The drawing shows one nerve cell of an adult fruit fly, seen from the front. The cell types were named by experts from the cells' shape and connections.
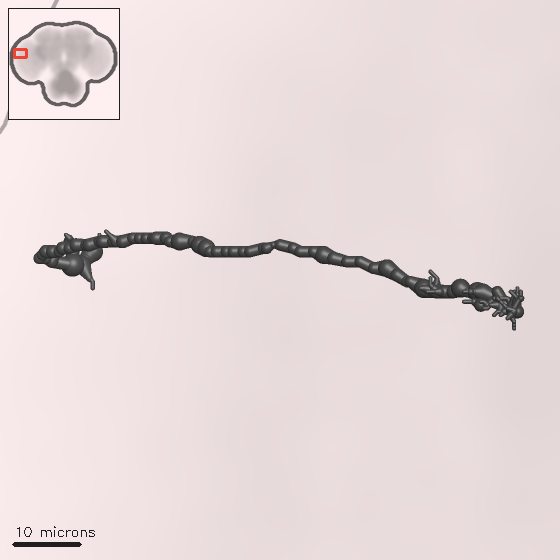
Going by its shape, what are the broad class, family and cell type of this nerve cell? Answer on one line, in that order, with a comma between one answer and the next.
optic-lobe intrinsic neuron, L, L2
